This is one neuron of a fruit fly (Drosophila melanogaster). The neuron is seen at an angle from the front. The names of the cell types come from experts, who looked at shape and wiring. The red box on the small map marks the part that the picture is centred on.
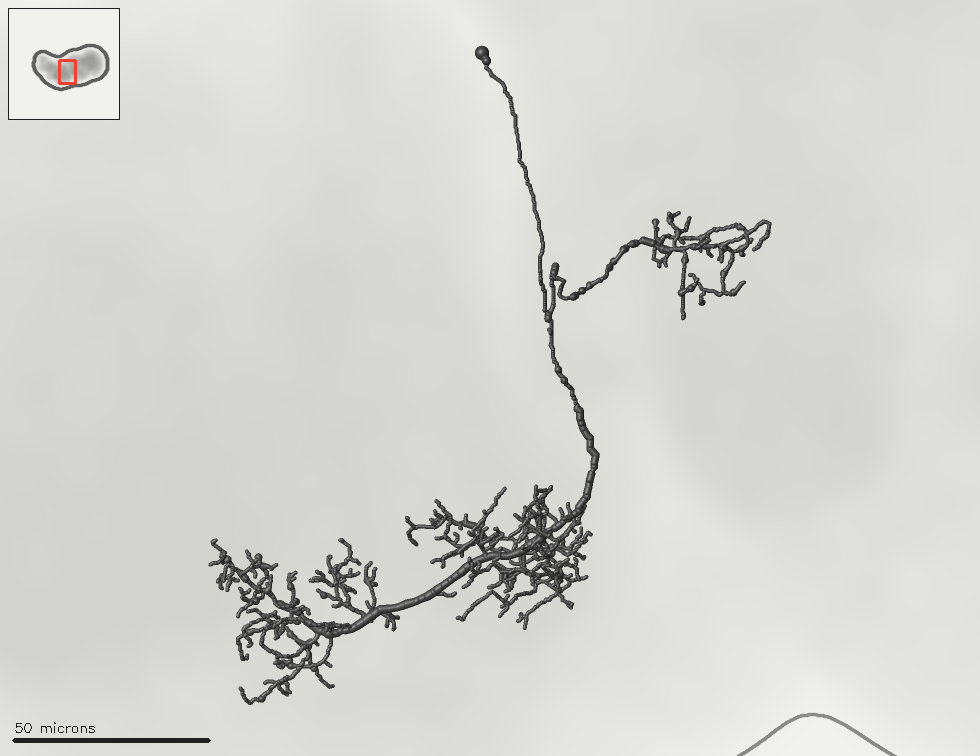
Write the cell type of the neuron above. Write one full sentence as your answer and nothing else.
The cell type to which this neuron belongs is LPLC2.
